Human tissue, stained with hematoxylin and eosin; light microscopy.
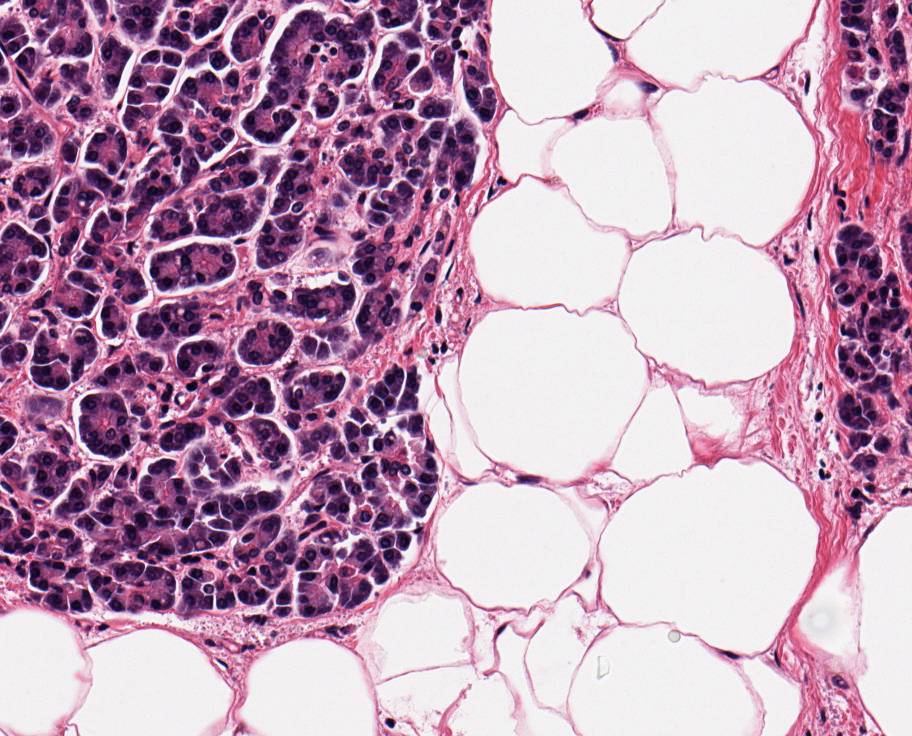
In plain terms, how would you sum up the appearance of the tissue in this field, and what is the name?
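A lobule of densely packed glandular tissue fills the upper left; fat occupies the centre, lower edge and most of the right. Small rounded acini of pyramidal cells sit close, with little stroma. Cytoplasm is strongly purple basally, paler pink toward each acinus centre; round dark nuclei lie toward the outer, basal side. The tissue is pancreas.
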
